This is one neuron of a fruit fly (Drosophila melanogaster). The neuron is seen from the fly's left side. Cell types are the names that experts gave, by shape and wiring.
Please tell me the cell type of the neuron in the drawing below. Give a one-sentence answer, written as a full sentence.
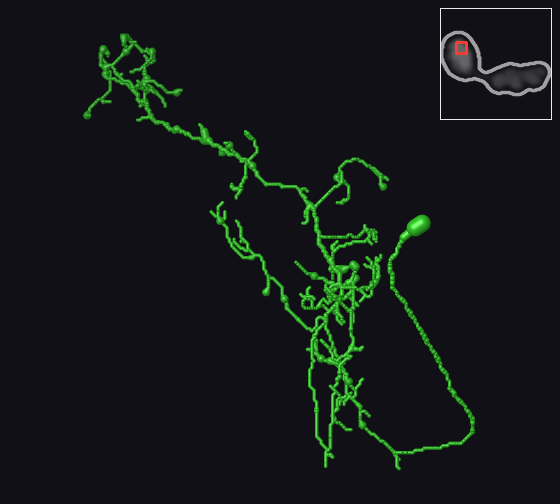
In the scheme of cell types, this neuron is CB2151.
